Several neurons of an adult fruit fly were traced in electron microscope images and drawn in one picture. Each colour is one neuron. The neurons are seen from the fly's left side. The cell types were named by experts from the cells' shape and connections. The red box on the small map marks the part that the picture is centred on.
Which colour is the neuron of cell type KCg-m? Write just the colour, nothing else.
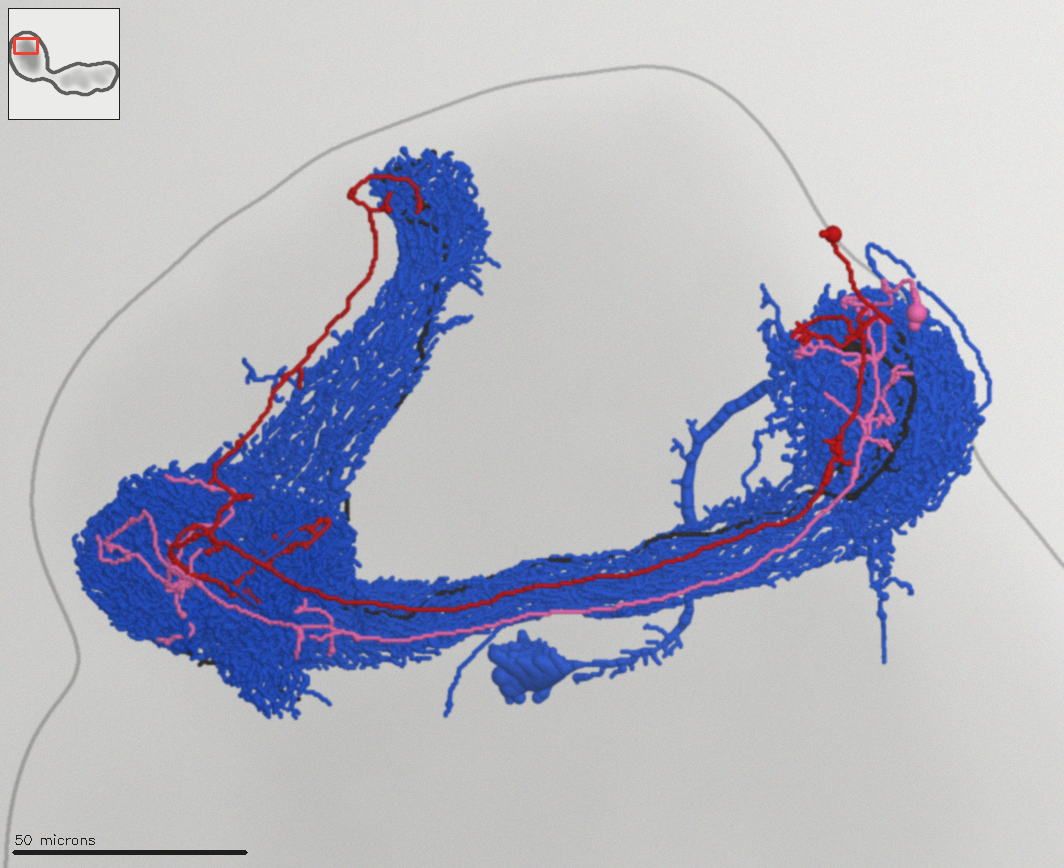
pink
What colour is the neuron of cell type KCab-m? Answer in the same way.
black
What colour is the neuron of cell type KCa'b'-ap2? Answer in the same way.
red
